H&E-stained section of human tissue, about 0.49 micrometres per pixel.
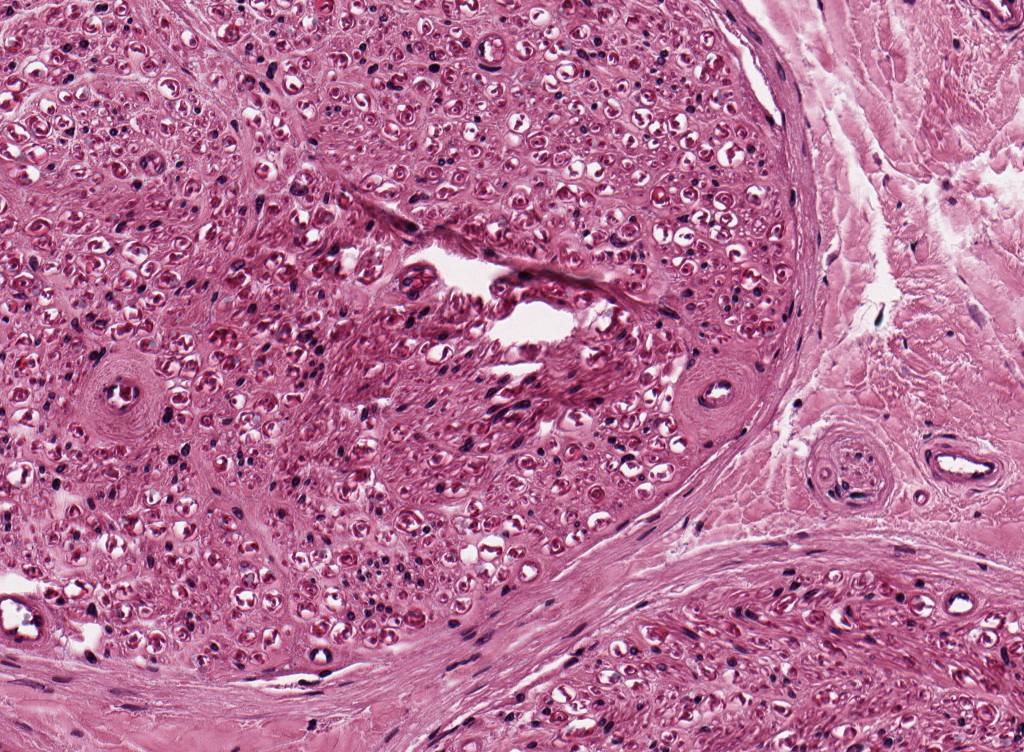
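tibial nerve, H&E: one large rounded fascicle fills most of the field from the upper left, with a second along the lower right edge. Both are packed with cross-cut myelinated nerve fibres, each a pink axon centred in a clear ring, and small dark elongated nuclei are scattered between them. Inside the large fascicle, note two small vessels with thick concentric pink walls, one left, one right.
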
